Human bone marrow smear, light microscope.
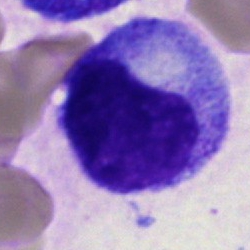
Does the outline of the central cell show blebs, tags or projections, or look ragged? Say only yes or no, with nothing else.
No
